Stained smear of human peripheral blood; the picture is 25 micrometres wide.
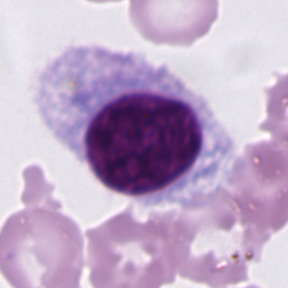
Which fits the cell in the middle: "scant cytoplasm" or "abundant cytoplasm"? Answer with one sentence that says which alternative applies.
The cell has plenty of cytoplasm around its nucleus.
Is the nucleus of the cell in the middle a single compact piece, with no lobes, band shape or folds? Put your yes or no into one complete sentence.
Yes, in this cell the nucleus forms one compact round, oval or kidney-shaped piece.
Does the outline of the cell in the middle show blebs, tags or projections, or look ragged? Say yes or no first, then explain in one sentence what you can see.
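Yes. The cell border is ragged and fuzzy rather than smooth.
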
